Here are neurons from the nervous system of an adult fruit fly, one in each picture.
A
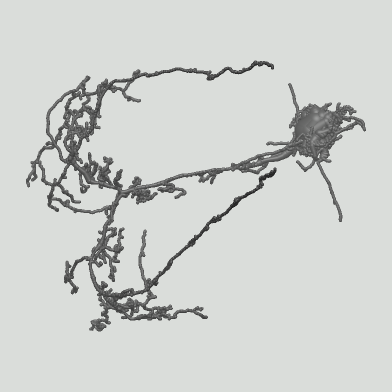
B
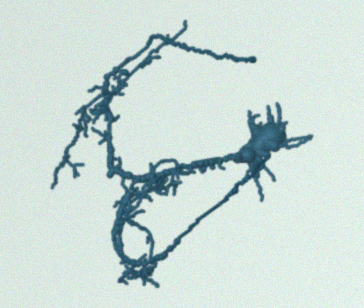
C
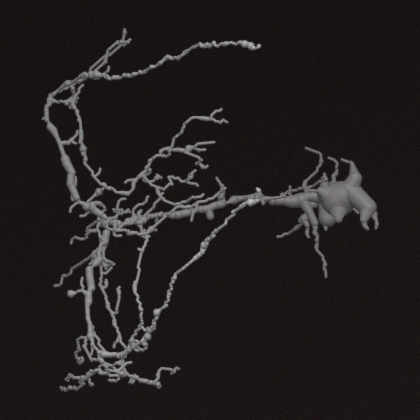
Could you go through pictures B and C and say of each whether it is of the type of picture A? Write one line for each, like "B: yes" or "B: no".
B: yes
C: no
